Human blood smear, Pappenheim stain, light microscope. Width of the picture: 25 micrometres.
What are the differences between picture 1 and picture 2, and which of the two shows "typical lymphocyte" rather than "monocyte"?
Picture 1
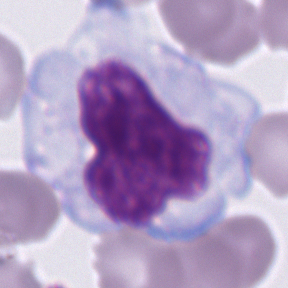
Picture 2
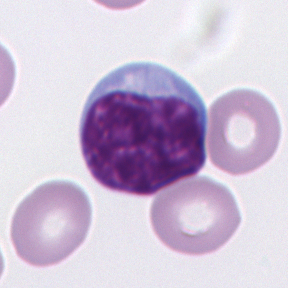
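Assignment: picture 1 is the monocyte, picture 2 the typical lymphocyte. Outline: irregular with rounded bulges along the edge in the monocyte; round and smooth in the lymphocyte, which red cells touch on its right side. Nucleus: in the monocyte, irregular with a notch on its left side; in the lymphocyte, rounded, not divided into lobes, about 11 by 9 micrometres and filling about 70% of the cell's area.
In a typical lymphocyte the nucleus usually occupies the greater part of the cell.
Chromatin: mottled and folded rather than evenly smooth in the monocyte; coarse and clumped into dark patches in the lymphocyte, where no distinct nucleoli are visible.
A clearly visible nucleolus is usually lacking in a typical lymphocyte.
Cytoplasm: pale blue-grey in the monocyte, with no distinct coloured granules and a few small clear spots to the left of the nucleus; in the lymphocyte, no distinct granules either.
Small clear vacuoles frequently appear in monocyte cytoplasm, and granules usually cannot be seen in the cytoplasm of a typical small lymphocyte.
Size: the lymphocyte is about 12 micrometres across, about 1.5 times as wide as a red cell lying whole in its picture.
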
